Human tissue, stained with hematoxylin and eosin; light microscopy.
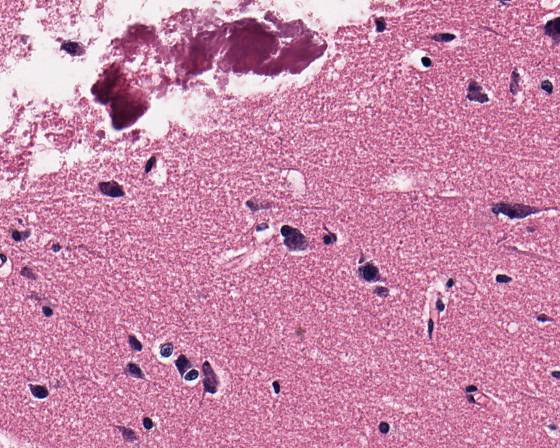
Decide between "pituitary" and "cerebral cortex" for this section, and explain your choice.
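This section is cerebral cortex. Point one, the background: finely granular and evenly pink over most of the field, with no organised units. Point two, the cells: dark, shrunken, angular bodies scattered in the centre, lower part and right side, sparse and lying singly rather than packed in sheets.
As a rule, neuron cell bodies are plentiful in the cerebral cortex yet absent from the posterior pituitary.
Point three: an irregular dark purple-maroon clump in a pale cleft at upper left.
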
